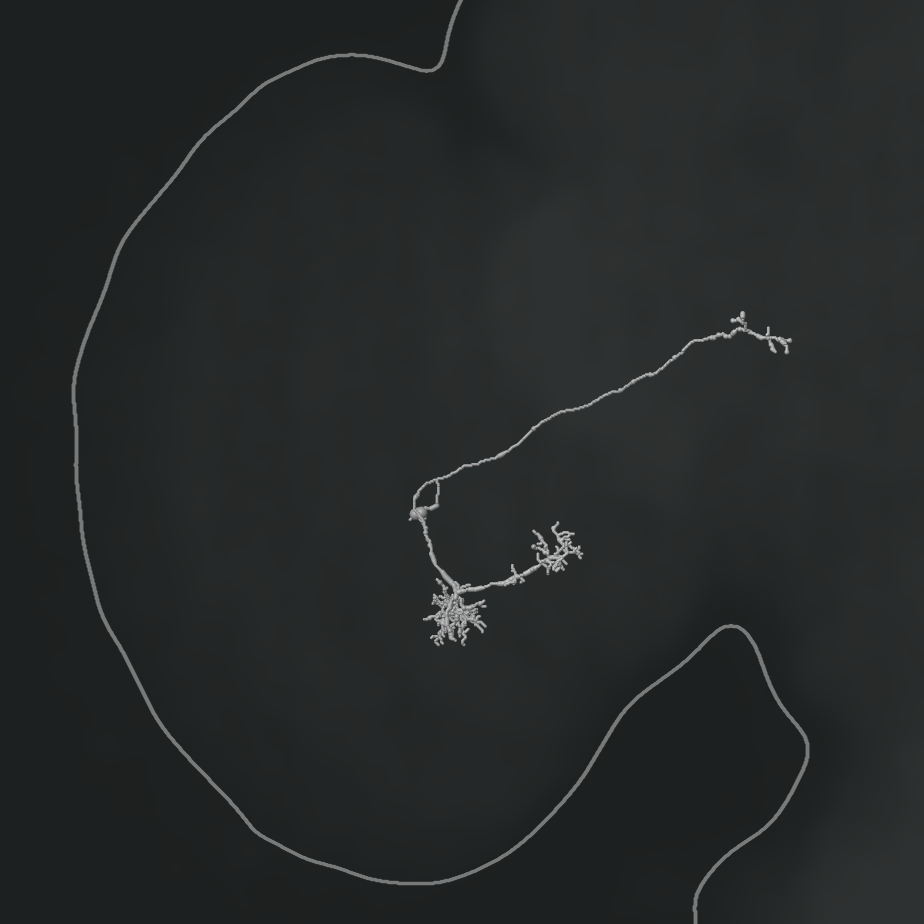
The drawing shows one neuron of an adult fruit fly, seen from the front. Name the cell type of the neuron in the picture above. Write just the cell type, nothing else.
LLPC1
